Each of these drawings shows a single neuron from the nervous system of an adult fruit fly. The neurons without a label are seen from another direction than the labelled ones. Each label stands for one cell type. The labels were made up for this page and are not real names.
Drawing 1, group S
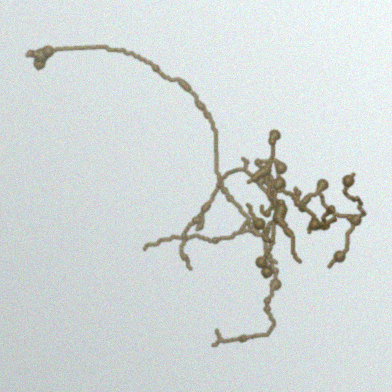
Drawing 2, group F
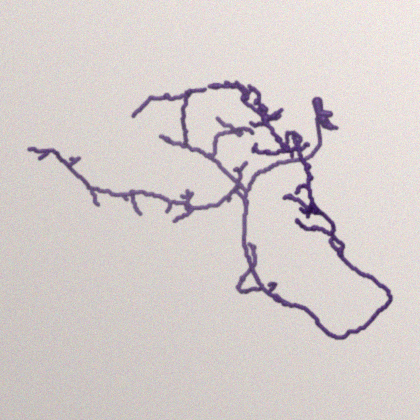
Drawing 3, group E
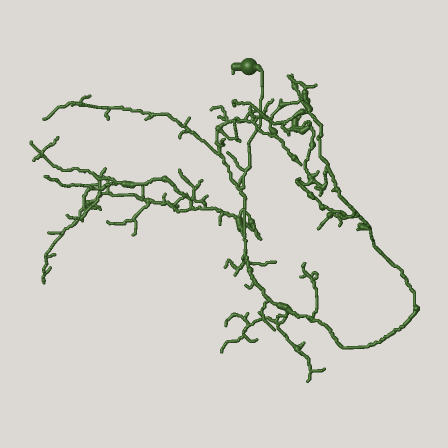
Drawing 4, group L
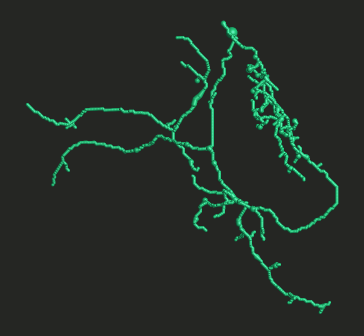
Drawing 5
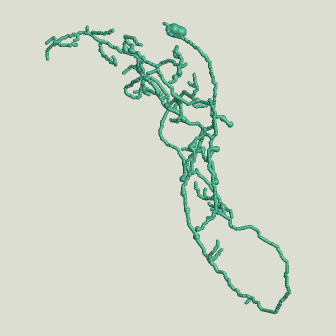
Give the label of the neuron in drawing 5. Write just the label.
group F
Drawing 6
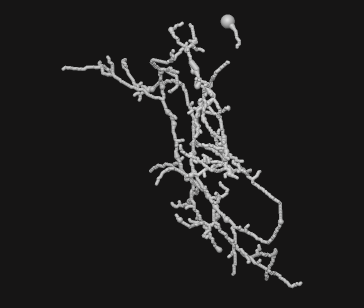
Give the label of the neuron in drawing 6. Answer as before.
group L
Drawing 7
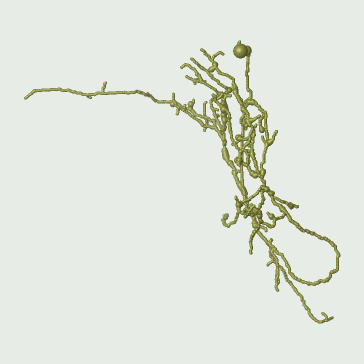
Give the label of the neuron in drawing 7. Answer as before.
group L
